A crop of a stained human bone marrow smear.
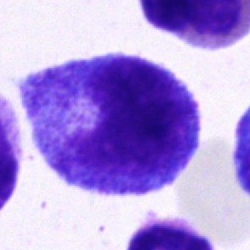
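Promyelocyte: central cell. Outline rounded, tapering to a blunt point at upper left. Deep purple staining over most of the cell. Chromatin finely stippled, not coarsely clumped. Paler, lilac, mottled patch in the left part of the cell.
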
